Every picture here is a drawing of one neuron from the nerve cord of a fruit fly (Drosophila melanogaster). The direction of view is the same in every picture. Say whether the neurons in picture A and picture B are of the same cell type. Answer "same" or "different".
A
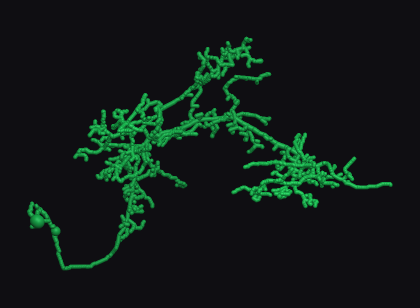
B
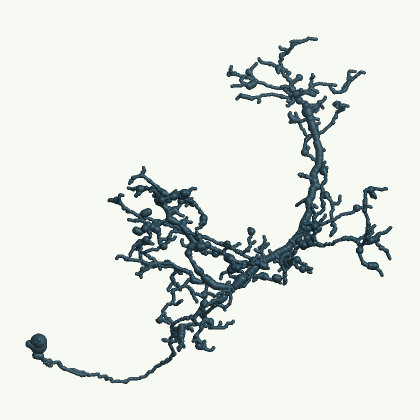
same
